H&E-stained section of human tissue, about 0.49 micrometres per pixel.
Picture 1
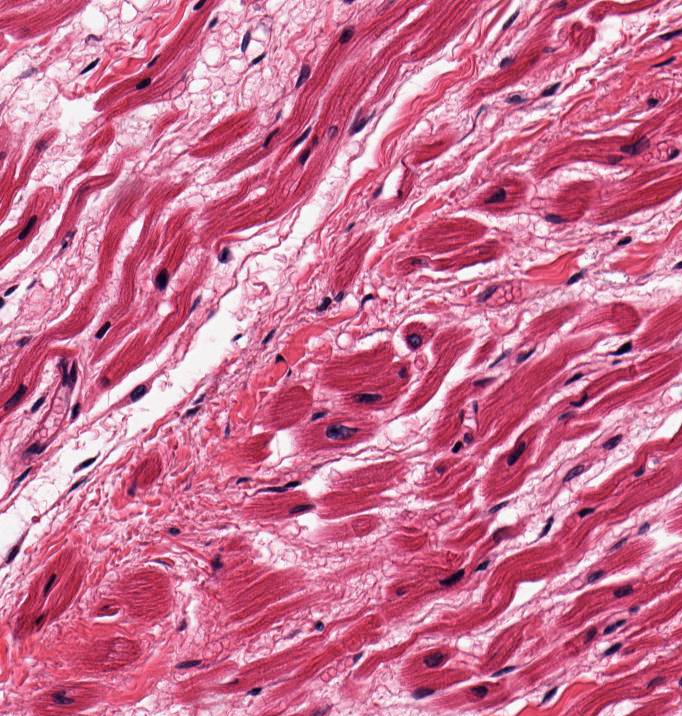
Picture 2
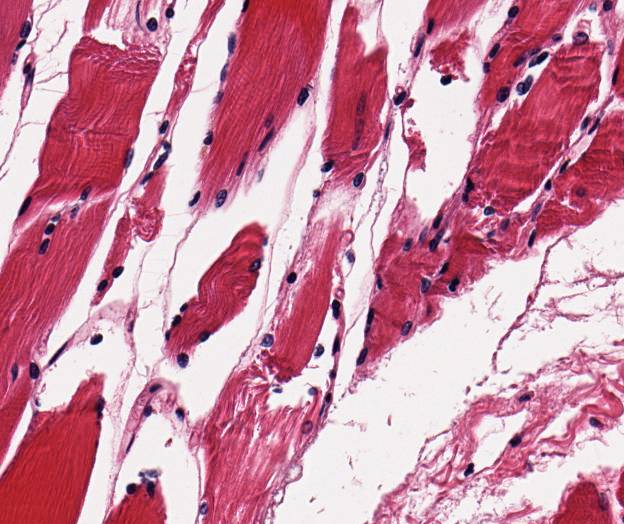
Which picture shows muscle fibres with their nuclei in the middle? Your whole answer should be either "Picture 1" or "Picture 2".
Picture 1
